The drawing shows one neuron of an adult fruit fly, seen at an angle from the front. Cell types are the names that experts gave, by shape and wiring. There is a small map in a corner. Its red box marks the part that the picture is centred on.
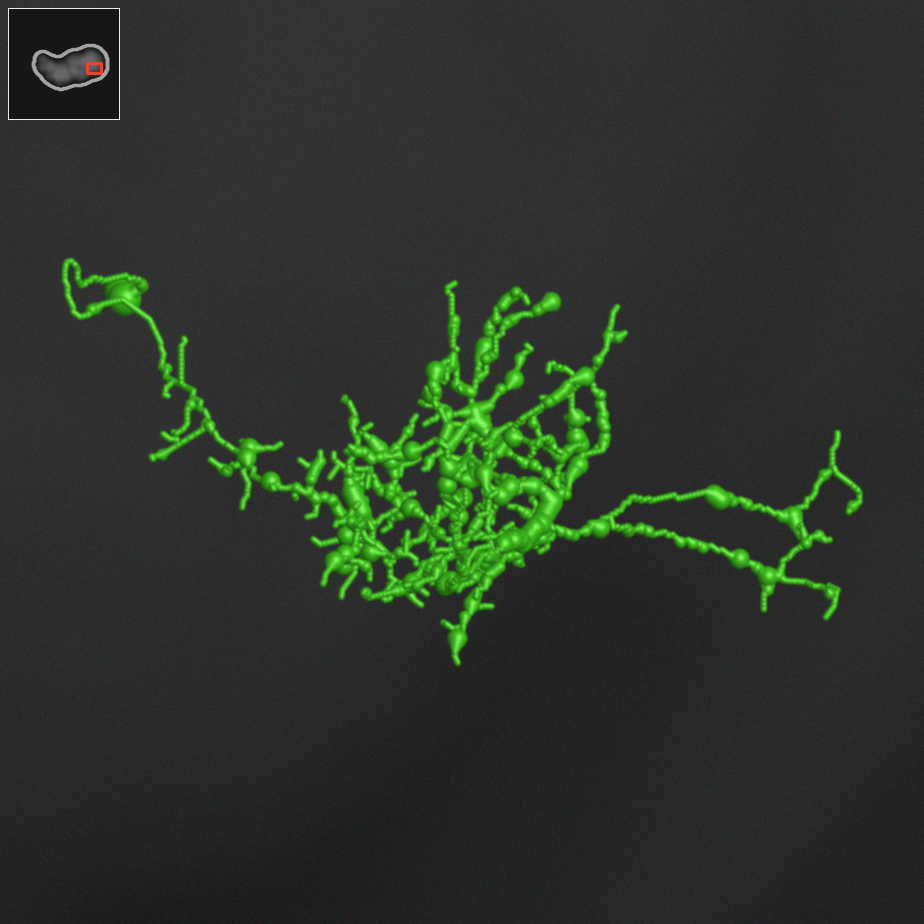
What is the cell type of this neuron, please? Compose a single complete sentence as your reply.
The cell type name for this neuron is Y11.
